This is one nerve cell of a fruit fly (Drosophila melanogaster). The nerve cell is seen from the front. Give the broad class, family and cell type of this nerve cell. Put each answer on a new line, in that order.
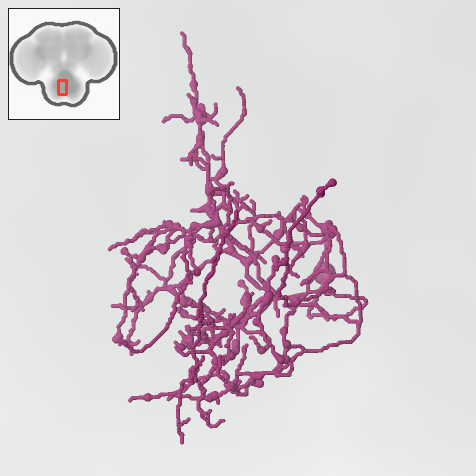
nerve-cord intrinsic neuron
hemilineage 01B
IN01B026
